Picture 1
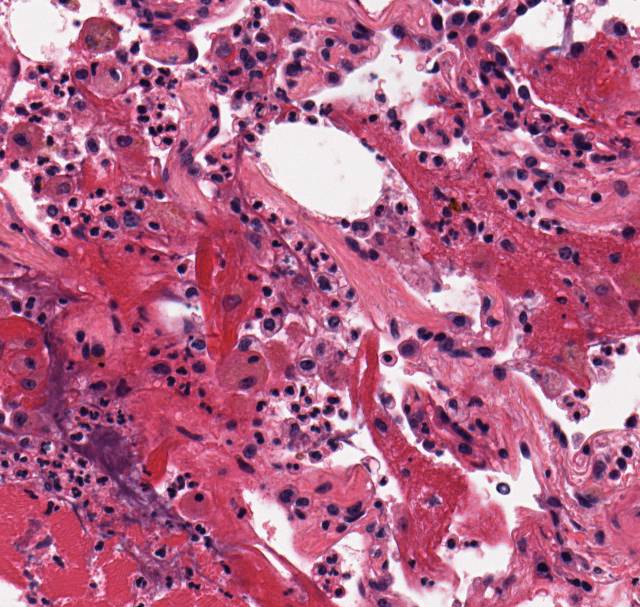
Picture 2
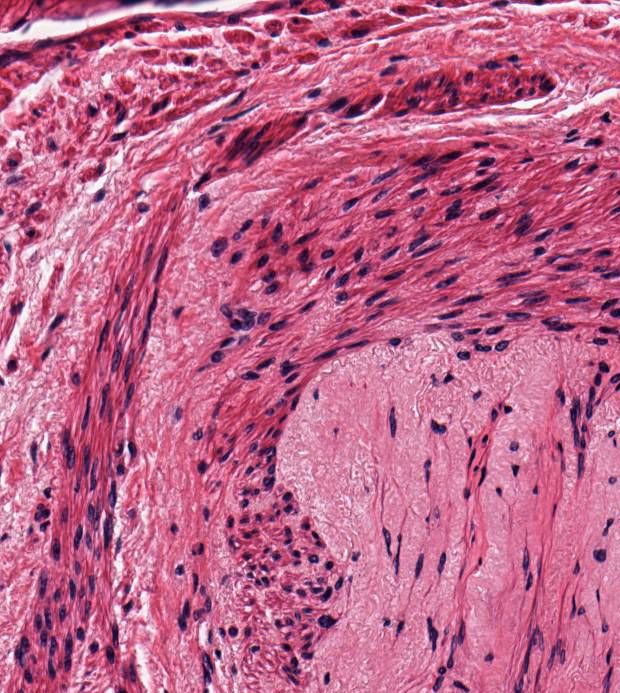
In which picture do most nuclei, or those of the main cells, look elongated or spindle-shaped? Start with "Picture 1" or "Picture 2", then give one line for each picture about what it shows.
Picture 2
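What picture 1 shows: Small round cells with dark round nuclei are scattered in large numbers throughout the field.
What picture 2 shows: In the dense band the nuclei are dark, elongated and aligned parallel to one another along the curve of the band.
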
